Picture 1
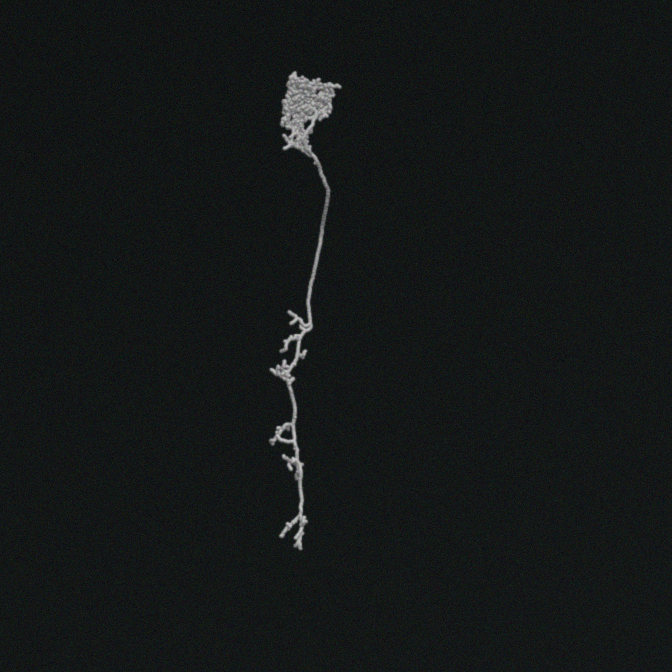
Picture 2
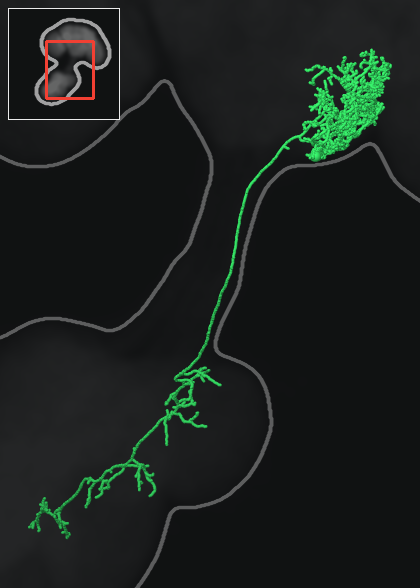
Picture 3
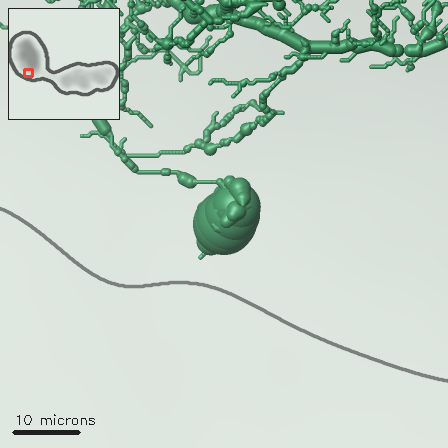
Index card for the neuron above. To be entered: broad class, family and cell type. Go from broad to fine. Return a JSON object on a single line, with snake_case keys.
{"broad_class": "descending neuron", "family": "DNg", "cell_type": "DNg38"}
